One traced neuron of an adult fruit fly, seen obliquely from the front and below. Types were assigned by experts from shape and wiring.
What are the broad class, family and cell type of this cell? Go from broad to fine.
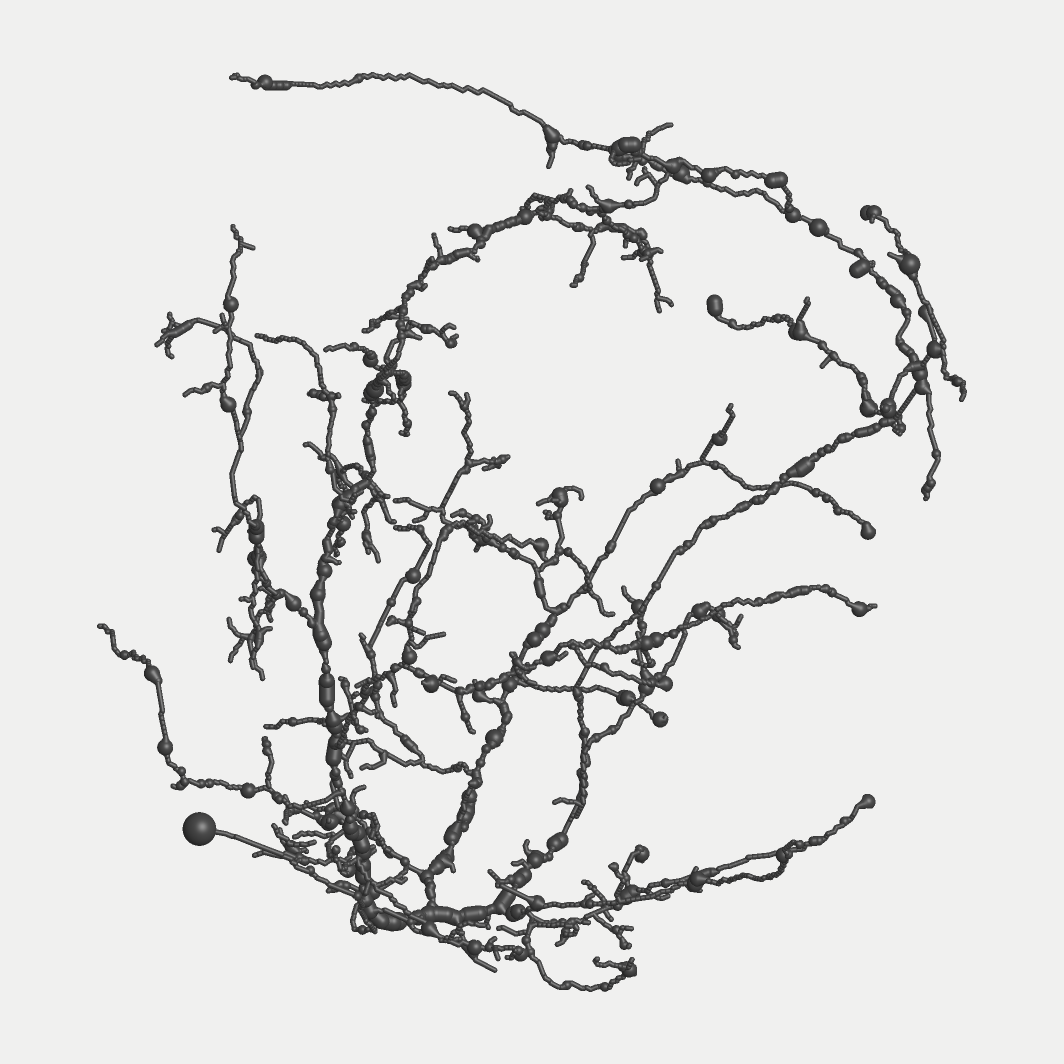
nerve-cord intrinsic neuron; hemilineage 04B; IN04B050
